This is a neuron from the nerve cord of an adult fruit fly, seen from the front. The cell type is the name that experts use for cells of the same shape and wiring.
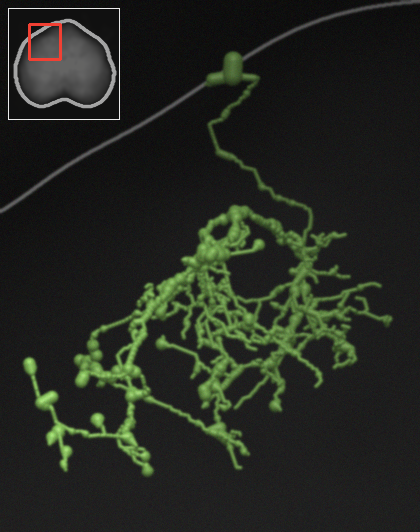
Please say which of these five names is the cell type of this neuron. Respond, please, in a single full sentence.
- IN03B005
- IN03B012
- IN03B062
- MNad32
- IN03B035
This neuron is a cell of type IN03B062.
